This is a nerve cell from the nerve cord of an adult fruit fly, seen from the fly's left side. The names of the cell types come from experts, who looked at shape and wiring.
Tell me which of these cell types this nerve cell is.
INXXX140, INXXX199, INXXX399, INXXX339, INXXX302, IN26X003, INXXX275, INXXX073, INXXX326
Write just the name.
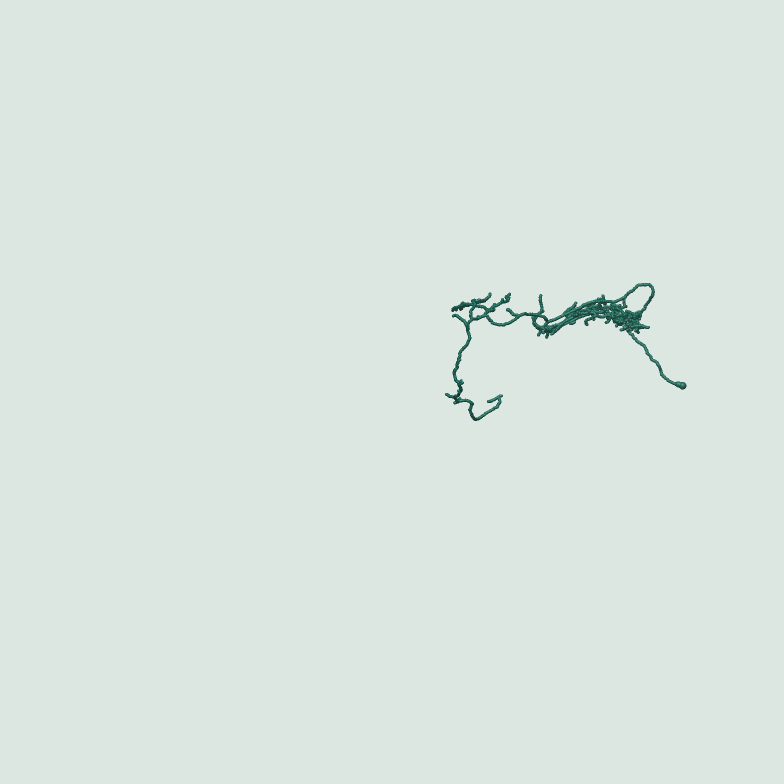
INXXX339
